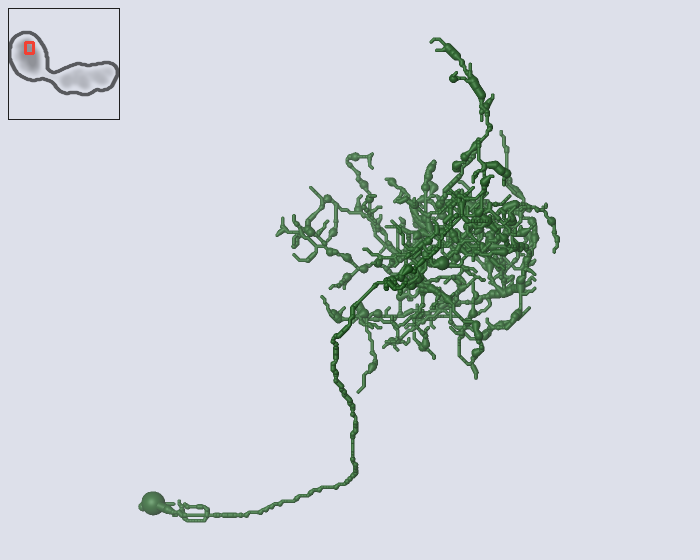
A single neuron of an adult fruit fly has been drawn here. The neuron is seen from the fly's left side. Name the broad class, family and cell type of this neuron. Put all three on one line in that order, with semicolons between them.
central-brain intrinsic neuron; hemilineage LHl3; LHAV2m1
